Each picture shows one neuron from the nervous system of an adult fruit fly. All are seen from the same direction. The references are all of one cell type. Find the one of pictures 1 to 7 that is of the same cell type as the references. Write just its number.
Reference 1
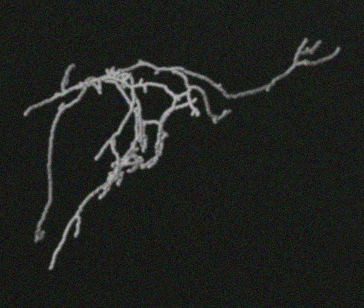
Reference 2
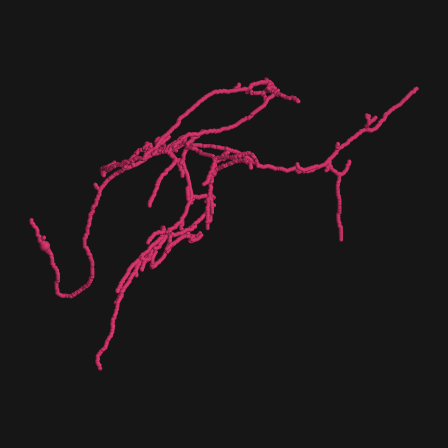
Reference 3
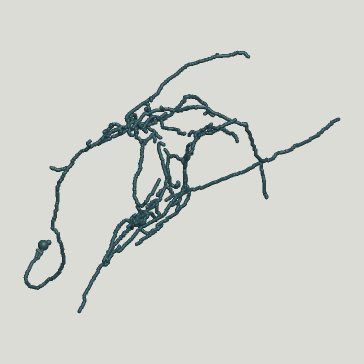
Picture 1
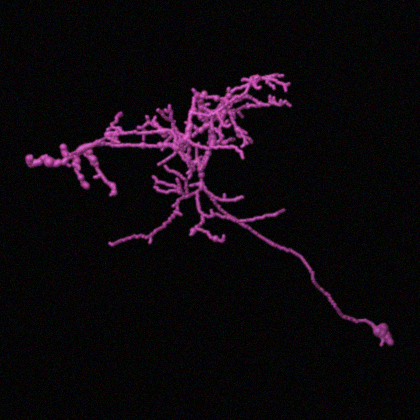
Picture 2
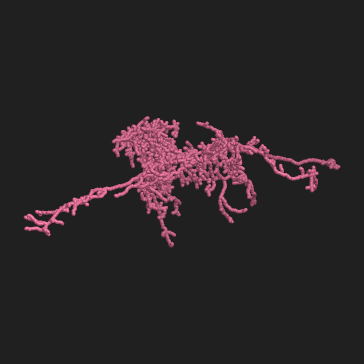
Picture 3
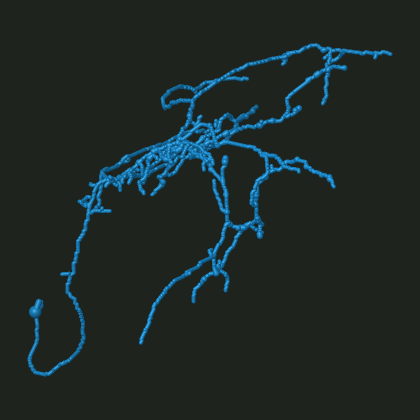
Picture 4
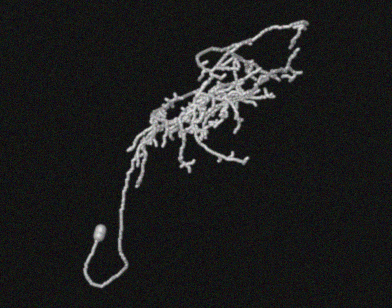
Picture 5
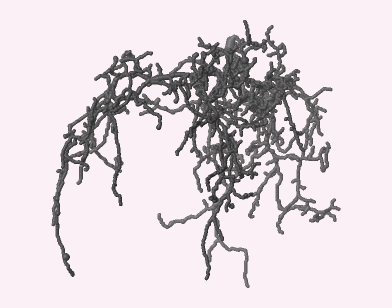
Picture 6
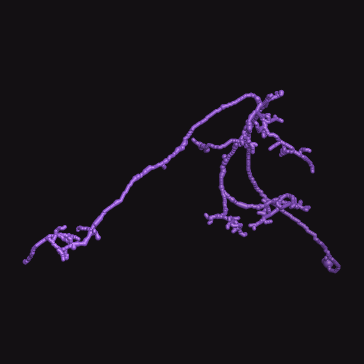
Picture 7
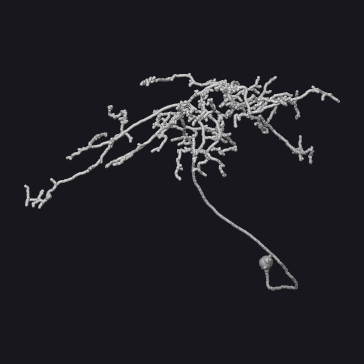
3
